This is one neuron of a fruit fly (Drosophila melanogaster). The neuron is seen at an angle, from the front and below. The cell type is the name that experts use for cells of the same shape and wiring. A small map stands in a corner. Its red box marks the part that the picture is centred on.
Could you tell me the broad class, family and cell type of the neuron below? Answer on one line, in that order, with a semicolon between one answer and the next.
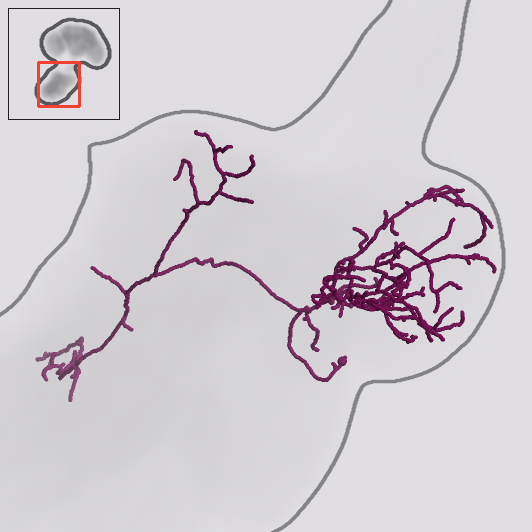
nerve-cord intrinsic neuron; hemilineage 08B; IN08B042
